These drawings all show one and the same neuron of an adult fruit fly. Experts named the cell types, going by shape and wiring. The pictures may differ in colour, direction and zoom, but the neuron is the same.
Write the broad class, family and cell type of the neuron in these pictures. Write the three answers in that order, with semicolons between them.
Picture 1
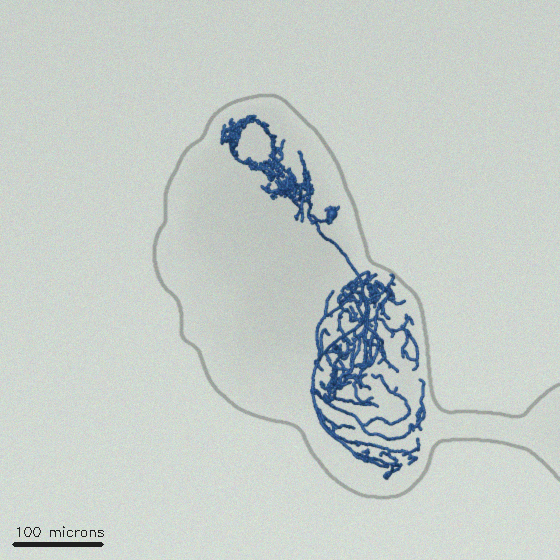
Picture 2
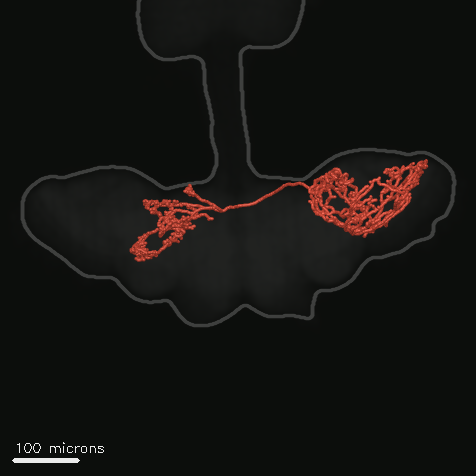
visual centrifugal neuron; hemilineage SMPp&v1_ventral; OLVC4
